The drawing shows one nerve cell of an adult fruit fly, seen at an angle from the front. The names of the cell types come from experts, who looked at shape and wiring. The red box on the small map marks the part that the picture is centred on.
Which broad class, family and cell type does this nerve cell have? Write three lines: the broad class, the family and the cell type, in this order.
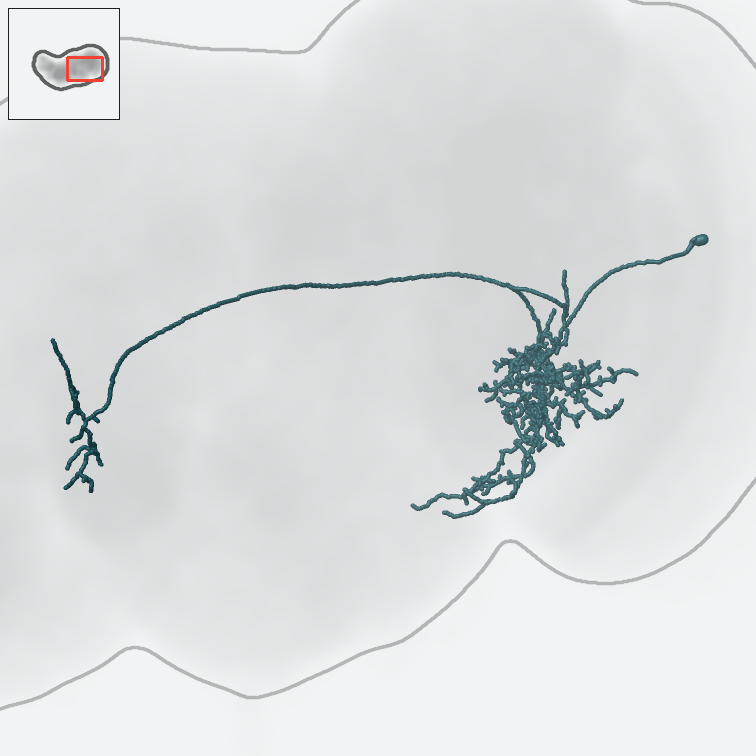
central-brain intrinsic neuron
hemilineage VLPl&d1_lateral
CB4173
